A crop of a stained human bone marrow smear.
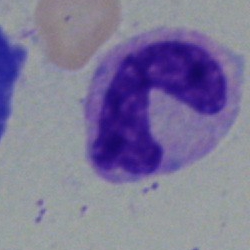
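Band neutrophil with a round, smooth outline. The nucleus is a single curved band shaped like a C, its hollow facing right. Its chromatin is coarse and clumped, dark purple with paler patches. Pale pinkish-lilac cytoplasm fills the hollow of the nucleus.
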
